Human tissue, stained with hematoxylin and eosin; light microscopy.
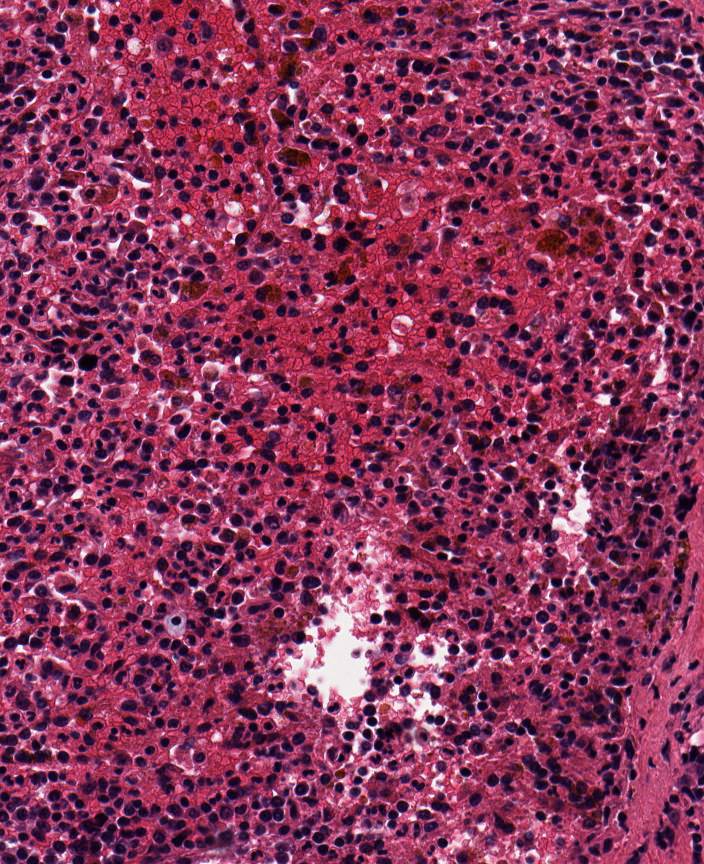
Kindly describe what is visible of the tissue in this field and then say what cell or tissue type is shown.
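The field looks like a diffuse, densely cellular sheet, with no glands, tubules or epithelial lining. Coarse golden-brown pigment sits in scattered cells, most obvious toward the top. Down the lower right edge runs a vertical band of pink fibrous tissue with elongated spindle-shaped nuclei. I find no fat cells anywhere. This is spleen.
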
